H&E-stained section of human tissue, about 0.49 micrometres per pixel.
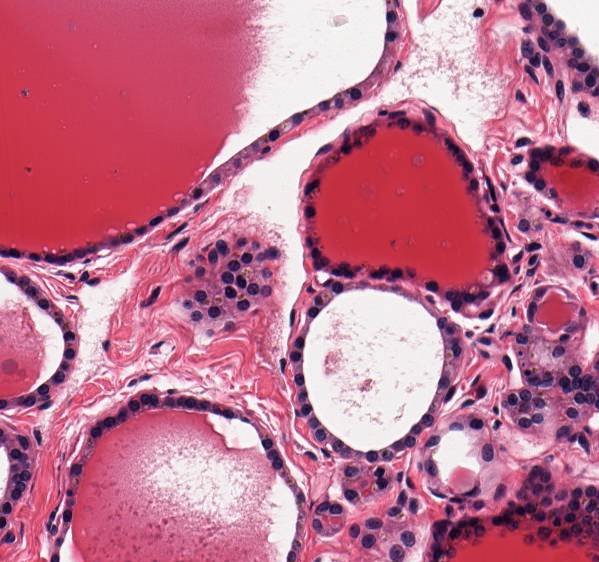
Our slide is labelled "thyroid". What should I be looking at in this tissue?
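This is thyroid, and its largest follicle sits in the upper left.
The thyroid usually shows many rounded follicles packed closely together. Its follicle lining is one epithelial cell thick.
Each follicle here has that single layer, with small, round, dark nuclei evenly spaced along the walls.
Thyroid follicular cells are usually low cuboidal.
Here they range from low cuboidal to flattened, and the flattened ones depart from that. Left of centre, a small cluster of cells contains fine golden-brown granules.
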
